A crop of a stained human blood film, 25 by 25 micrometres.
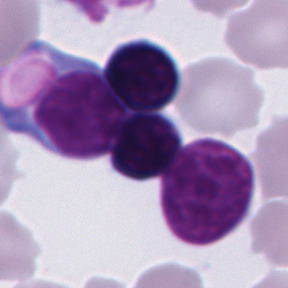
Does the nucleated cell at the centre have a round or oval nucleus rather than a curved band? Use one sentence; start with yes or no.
Yes, the shape of the nucleus is one compact round or oval mass.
